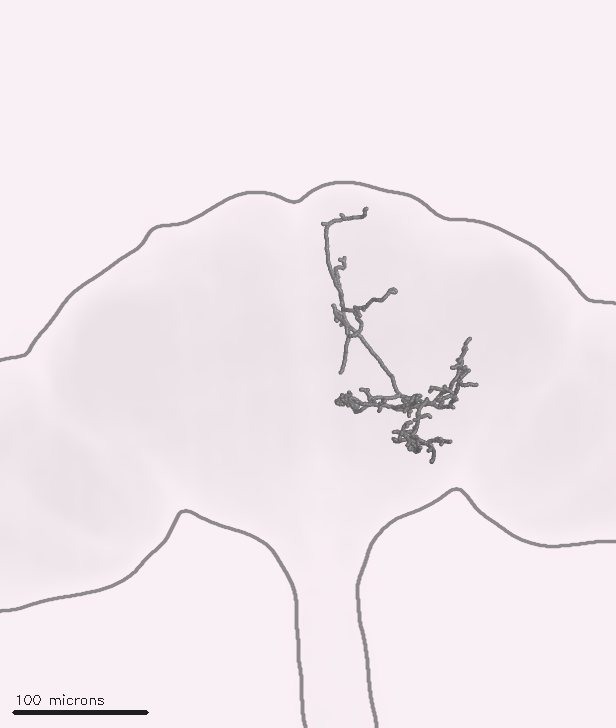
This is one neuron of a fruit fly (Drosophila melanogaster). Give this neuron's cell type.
SMP323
